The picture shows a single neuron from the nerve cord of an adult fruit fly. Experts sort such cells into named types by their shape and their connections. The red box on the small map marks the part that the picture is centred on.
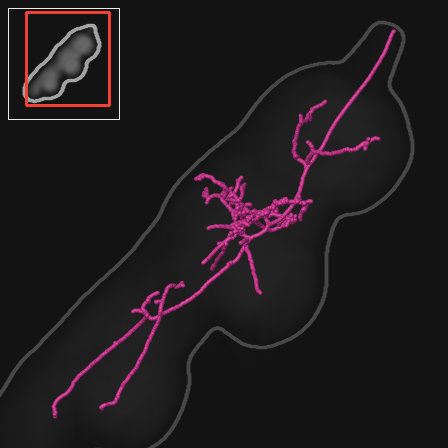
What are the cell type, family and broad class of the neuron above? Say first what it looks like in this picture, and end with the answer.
As drawn here it is about as wide as it is tall. The cell type is AN08B010. Its family is hemilineage 08B. This is an ascending neuron.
